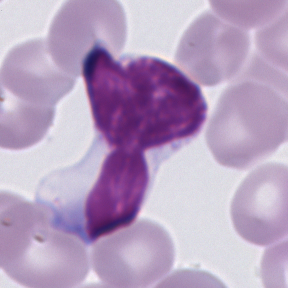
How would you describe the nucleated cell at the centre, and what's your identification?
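You've got a nucleus in two lobes joined by a narrow waist, the upper lobe bigger, and no nucleolus in either. The cytoplasm spreads mainly to the lower left as a broad pale tongue, with no granules visible. It's a large granular lymphocyte.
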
